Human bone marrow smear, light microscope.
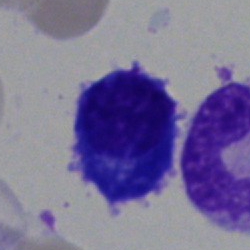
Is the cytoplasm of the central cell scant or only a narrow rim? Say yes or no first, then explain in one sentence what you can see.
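Yes. The nucleus fills most of the cell.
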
